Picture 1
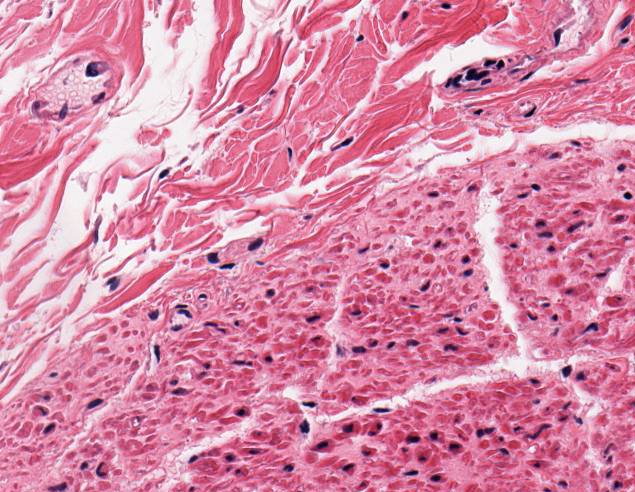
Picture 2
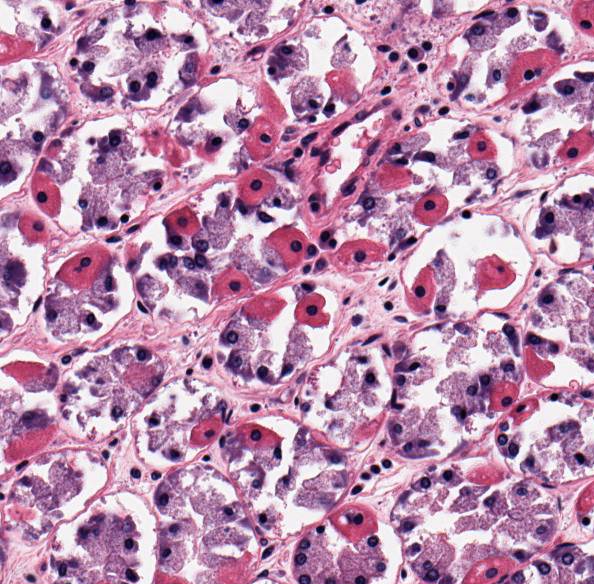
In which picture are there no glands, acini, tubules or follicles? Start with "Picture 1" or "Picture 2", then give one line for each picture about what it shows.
Picture 1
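Picture 1: No epithelium or glands are present anywhere in the field.
Picture 2: The whole field is filled with closely packed glands cut in cross or oblique section.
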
